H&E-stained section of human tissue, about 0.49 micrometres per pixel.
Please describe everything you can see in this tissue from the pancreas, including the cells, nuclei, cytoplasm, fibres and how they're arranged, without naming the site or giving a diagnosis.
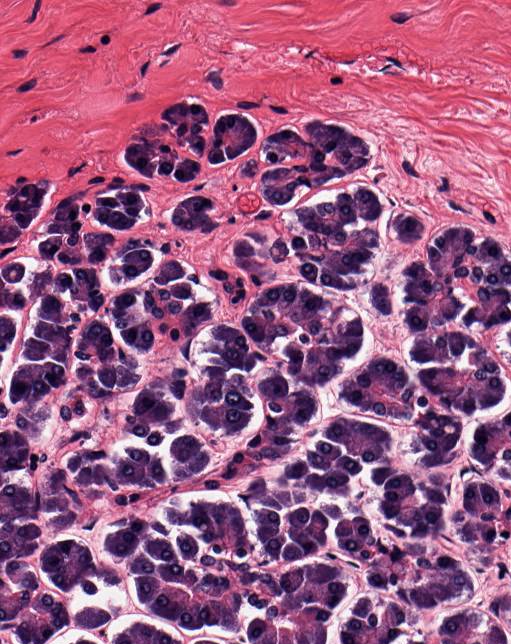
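Across the top of the field runs a band of dense, pink collagenous stroma, and closely packed cell nests fill the remainder below it. This stroma consists of wavy eosinophilic collagen with scattered spindle-shaped nuclei. The cells are grouped into many small rounded nests and acinus-like clusters, separated by thin fibrous septa. Each cell has abundant granular cytoplasm that stains dark purple.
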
